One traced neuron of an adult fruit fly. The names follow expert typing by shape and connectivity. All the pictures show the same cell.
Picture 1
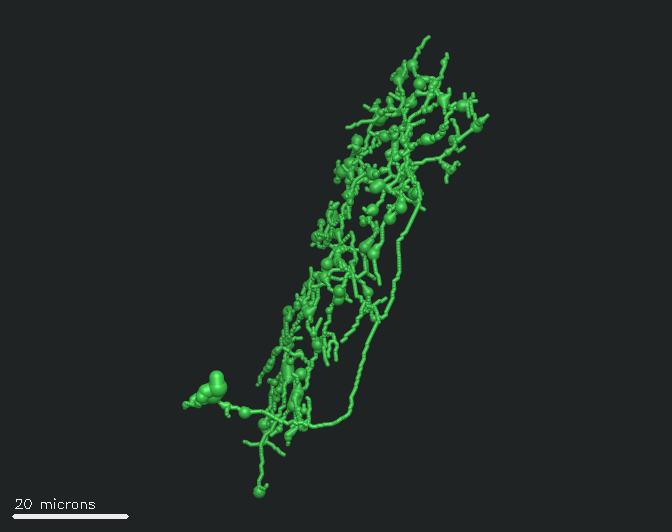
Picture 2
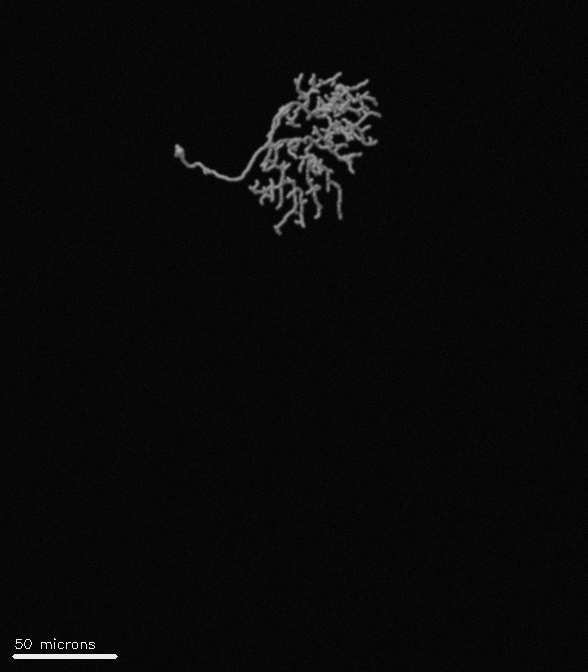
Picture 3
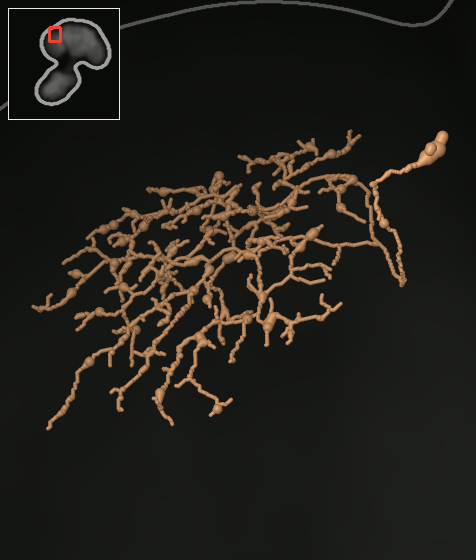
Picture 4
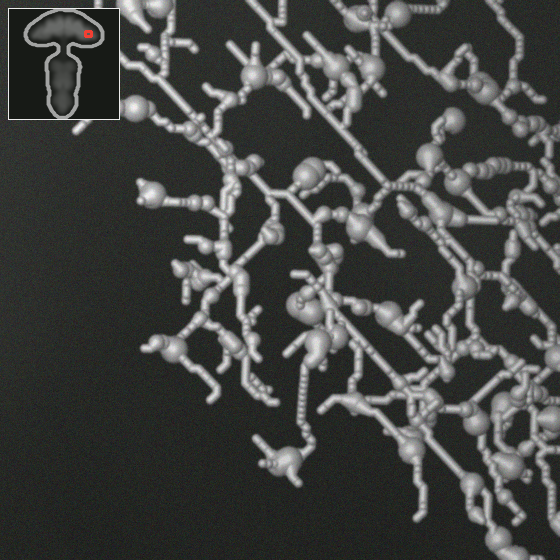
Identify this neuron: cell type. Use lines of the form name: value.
cell type: Cm17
